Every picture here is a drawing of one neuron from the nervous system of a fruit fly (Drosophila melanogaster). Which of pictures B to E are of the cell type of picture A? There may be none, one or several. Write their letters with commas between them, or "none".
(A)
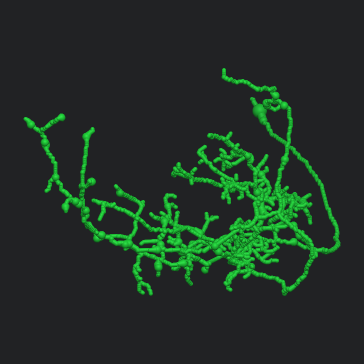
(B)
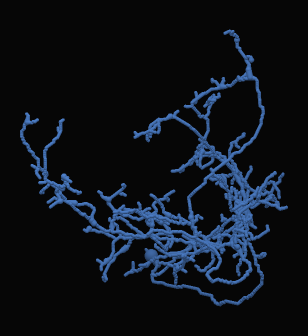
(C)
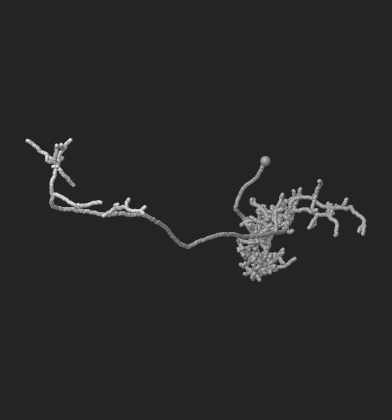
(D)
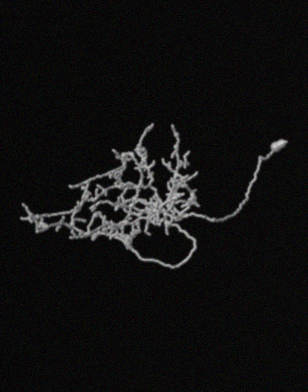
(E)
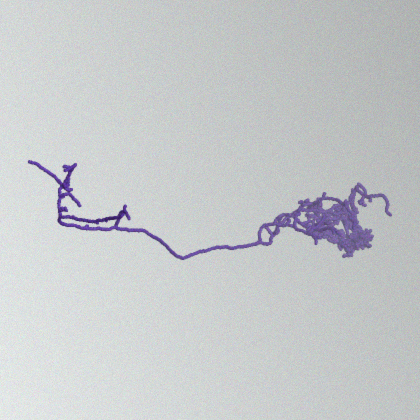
B, D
